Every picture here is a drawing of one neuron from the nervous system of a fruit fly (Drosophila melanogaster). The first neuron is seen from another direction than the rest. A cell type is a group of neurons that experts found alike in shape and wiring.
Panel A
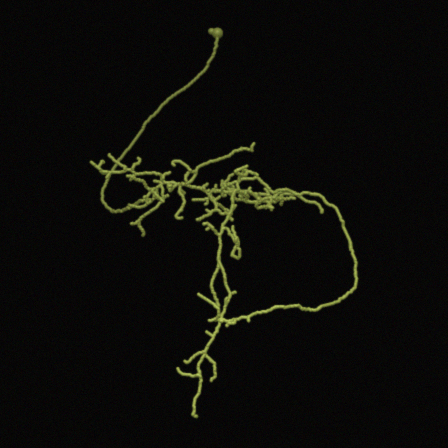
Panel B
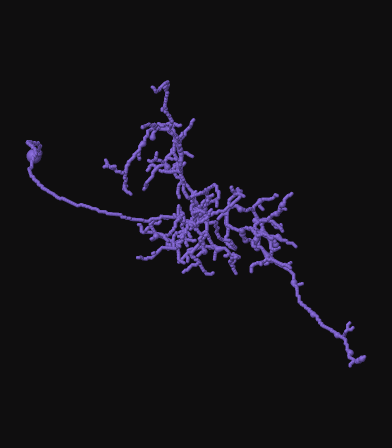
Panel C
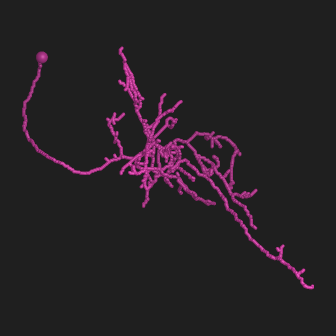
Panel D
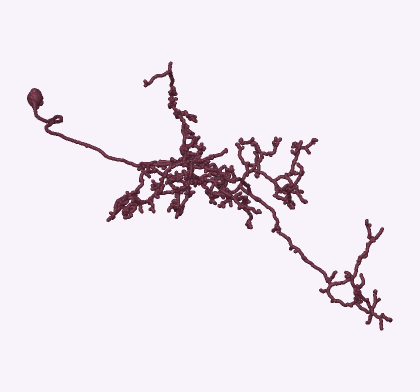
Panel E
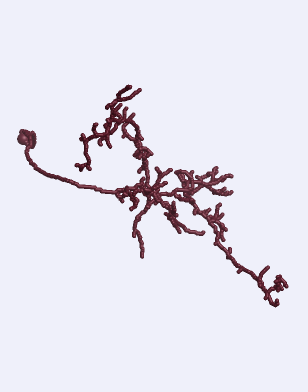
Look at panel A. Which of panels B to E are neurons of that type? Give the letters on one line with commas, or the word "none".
none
